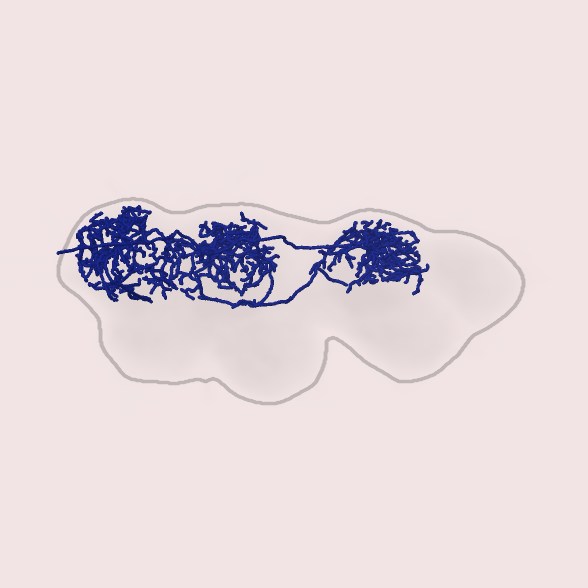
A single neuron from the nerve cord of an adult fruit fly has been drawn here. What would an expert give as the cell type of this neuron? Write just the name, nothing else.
DNge149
